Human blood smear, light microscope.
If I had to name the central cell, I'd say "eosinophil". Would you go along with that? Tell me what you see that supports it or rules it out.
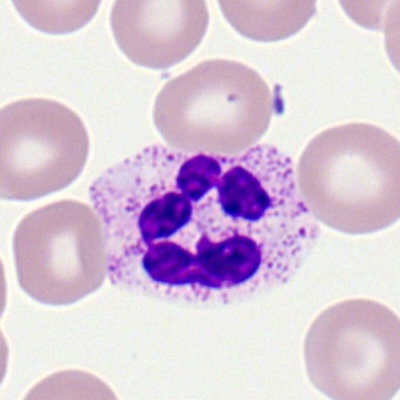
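Not an eosinophil; this one is a segmented neutrophil. What settles it: fine purplish-pink granules scattered through pale pink cytoplasm.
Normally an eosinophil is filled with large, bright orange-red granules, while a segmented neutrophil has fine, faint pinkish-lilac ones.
The cytoplasm makes a wide pale rim around the nucleus, which counts against eosinophil.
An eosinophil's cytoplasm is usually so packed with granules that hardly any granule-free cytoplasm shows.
The nucleus, split into several separate lobes ringing a pale centre, suits segmented neutrophil.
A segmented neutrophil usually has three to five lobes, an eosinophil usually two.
So do the dense, dark purple, clumped chromatin and the lack of visible nucleoli.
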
